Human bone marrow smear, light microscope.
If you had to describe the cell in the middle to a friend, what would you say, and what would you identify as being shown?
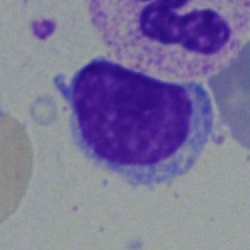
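Most of this cell is nucleus, with the rim of cytoplasm widest at the lower right. That cytoplasm is pale greyish blue. The chromatin stains dark purple, with small paler patches scattered through it. There's also a small pale blue projection sticking out from the upper left edge. It's a lymphocyte.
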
